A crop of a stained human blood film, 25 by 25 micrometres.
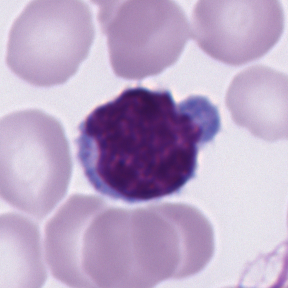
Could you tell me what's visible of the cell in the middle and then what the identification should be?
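You'll notice a small rounded bulge of pale blue cytoplasm sticking out at the upper right. Chromatin's dark purple and coarsely clumped. No granules in the cytoplasm, and no vacuoles either. Just a typical lymphocyte.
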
